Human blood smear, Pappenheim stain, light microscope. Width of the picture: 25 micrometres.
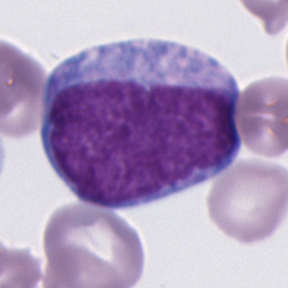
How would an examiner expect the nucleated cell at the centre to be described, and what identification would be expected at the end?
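First, size: the cell is about 17 micrometres across, and its nucleus fills about 70% of the cell's area. Second, position: the nucleus lies in the lower part of the cell, with most of the cytoplasm above it. Third, outline: where the nucleus meets the cytoplasm, its upper border is nearly straight. Fourth, chromatin: finely granular and evenly spread, free of coarse dark clumps. Fifth, cytoplasm: the part above the nucleus shows fine, faint lilac granularity. The cell is a promyelocyte.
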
